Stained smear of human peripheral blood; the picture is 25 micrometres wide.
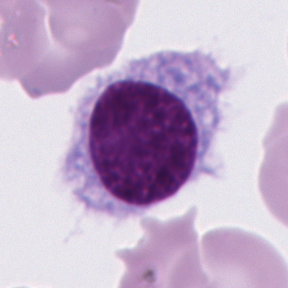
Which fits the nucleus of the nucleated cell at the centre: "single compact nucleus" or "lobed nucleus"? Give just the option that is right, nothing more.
Single compact nucleus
